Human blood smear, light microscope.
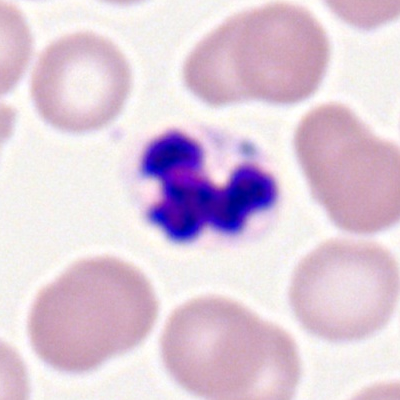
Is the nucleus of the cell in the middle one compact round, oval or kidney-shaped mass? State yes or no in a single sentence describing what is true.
No, separate lobes make up the nucleus of this cell.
